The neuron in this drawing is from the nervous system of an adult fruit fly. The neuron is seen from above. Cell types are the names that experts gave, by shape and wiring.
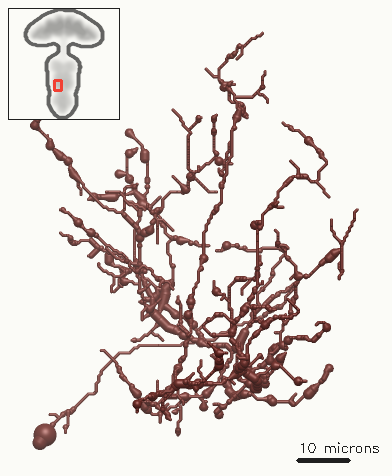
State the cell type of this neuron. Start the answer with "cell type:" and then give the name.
cell type: IN01B024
